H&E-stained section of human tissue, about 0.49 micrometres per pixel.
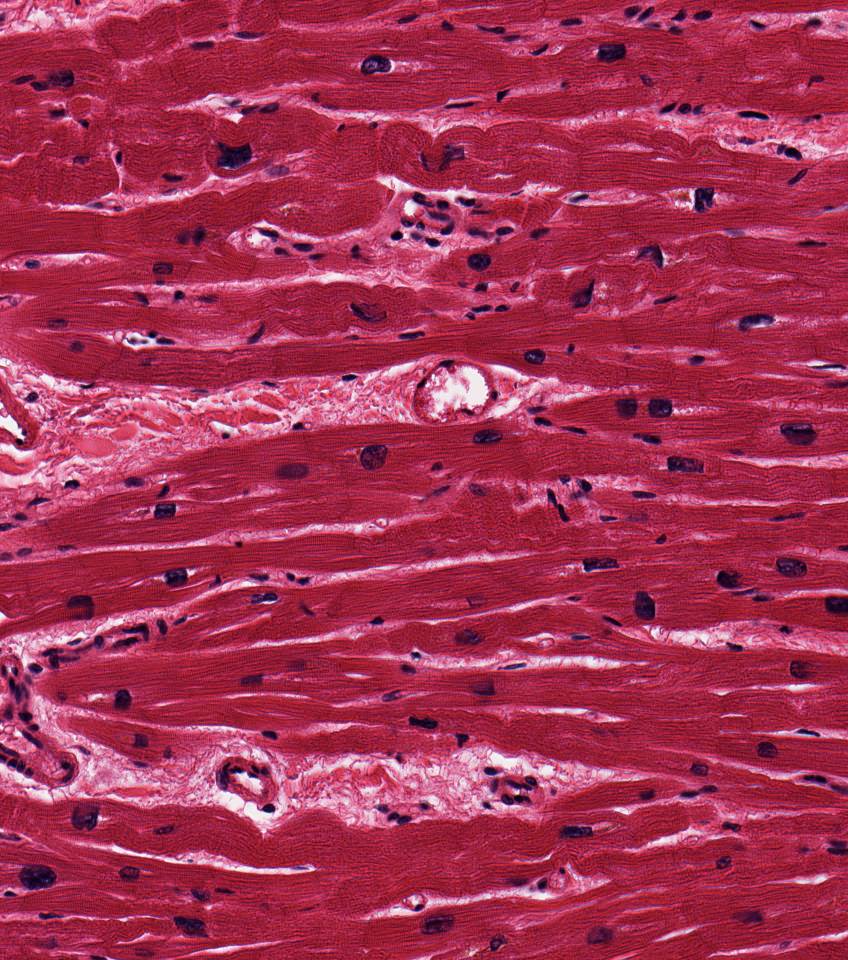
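Left ventricle of the heart, haematoxylin and eosin: the muscle fibres here run mainly horizontally, left to right, and branch to join their neighbours. Their cytoplasm is deeply eosin-red with fine cross-striations, and there are no fat cells anywhere in the field.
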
